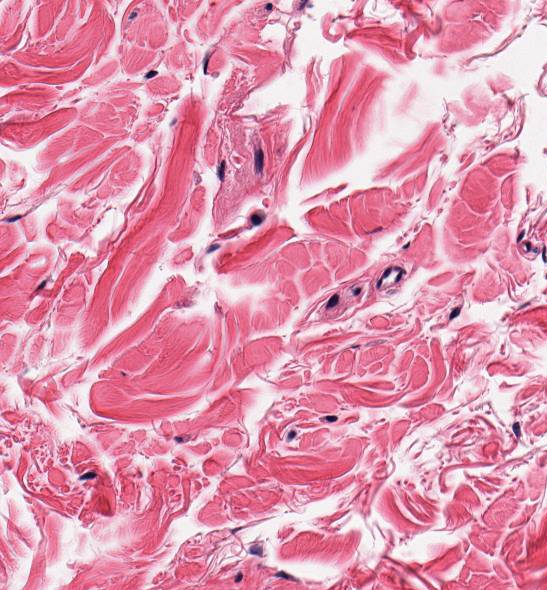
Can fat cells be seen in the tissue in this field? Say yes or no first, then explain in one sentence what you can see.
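No. No epithelium, glands or fat cells are present anywhere in the field.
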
